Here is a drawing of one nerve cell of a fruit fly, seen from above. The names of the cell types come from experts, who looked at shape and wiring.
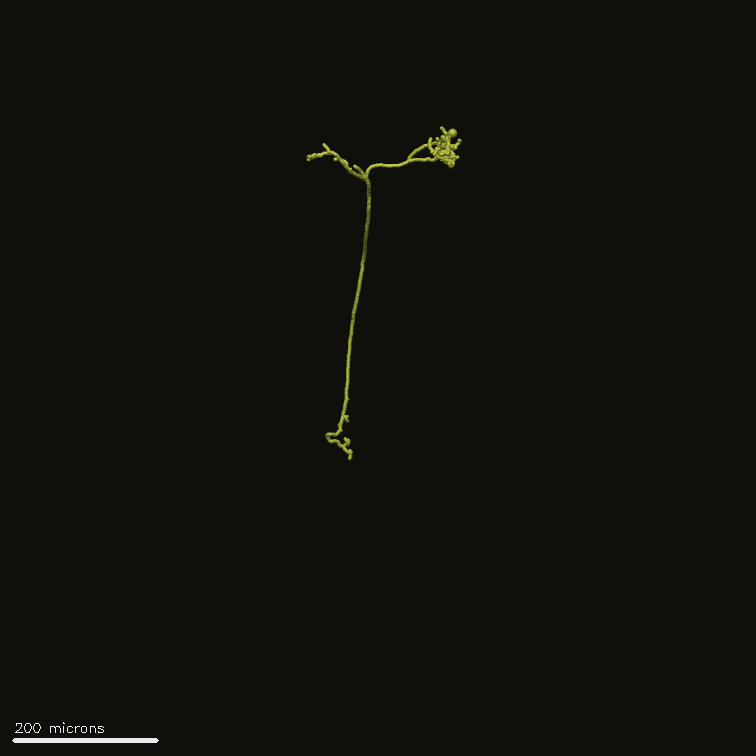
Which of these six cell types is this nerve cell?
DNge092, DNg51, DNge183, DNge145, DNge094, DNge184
DNge094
